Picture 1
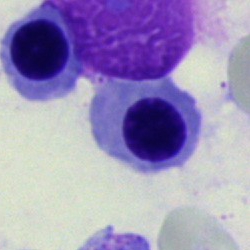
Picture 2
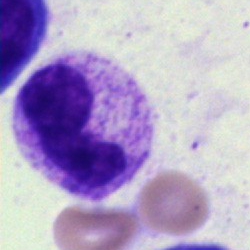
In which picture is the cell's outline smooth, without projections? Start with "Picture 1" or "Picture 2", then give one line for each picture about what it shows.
Picture 2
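In picture 1: The cell outline is irregular, with small bumps along its edge.
In picture 2: The cell has a round, smooth outline.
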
